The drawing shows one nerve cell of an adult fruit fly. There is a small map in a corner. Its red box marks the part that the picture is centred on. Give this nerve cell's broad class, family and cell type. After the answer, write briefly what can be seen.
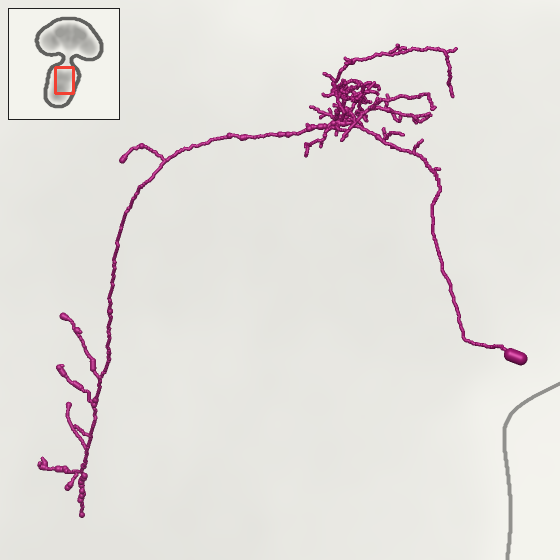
Its broad class is nerve-cord intrinsic neuron. The family is hemilineage 06A. It is of cell type IN06A082. It is in the nerve cord and does not reach the brain. Dozens of branch ends can be seen.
